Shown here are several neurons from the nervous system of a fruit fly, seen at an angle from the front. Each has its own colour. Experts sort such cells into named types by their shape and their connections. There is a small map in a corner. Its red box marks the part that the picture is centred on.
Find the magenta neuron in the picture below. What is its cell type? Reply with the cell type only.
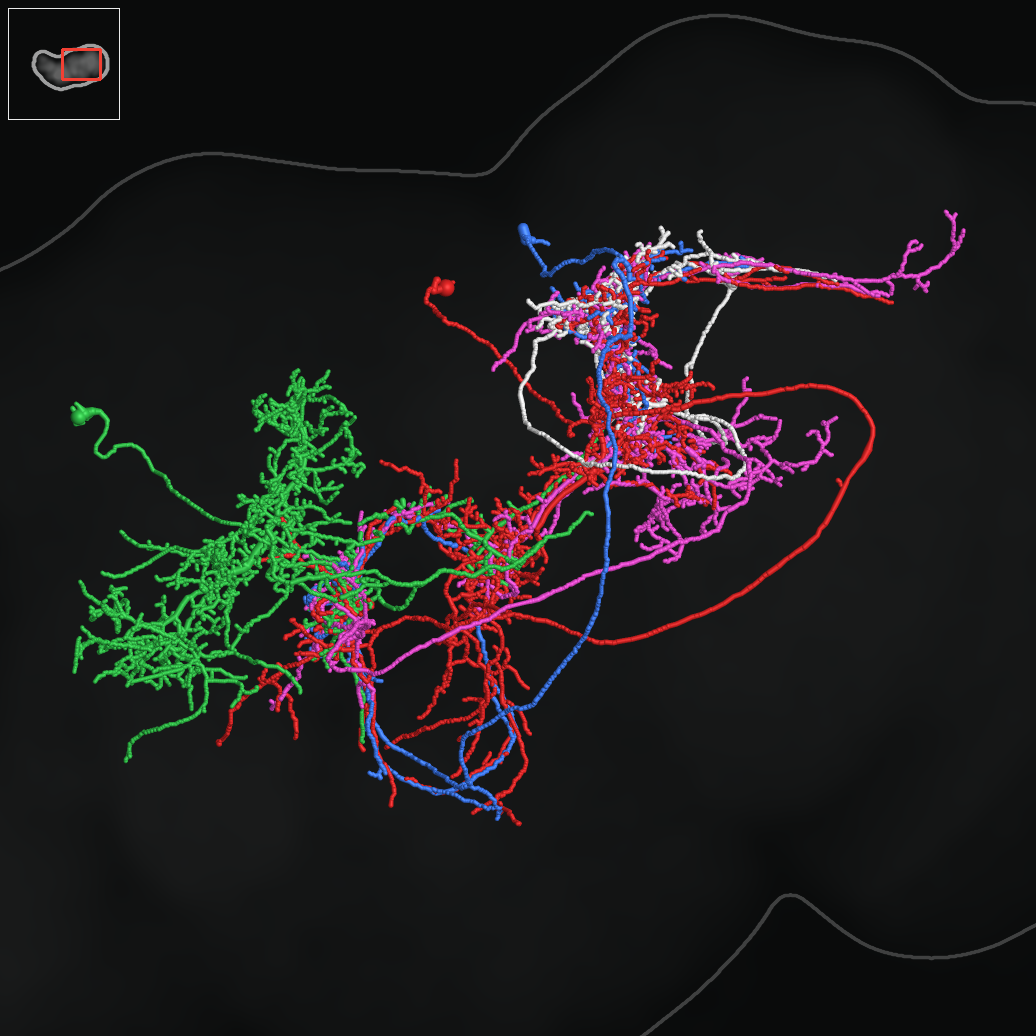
CL309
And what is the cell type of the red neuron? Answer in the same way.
CL336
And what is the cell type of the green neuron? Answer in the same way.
PS181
